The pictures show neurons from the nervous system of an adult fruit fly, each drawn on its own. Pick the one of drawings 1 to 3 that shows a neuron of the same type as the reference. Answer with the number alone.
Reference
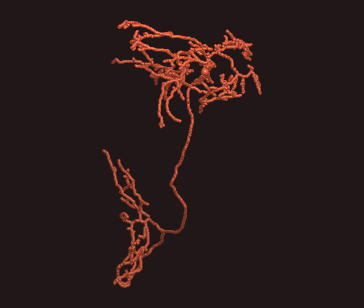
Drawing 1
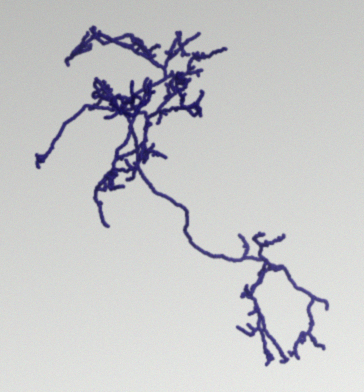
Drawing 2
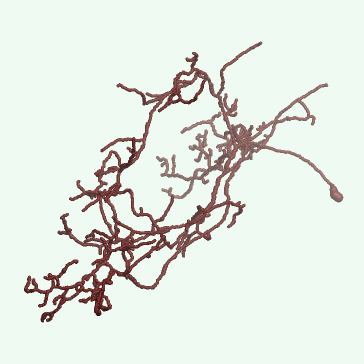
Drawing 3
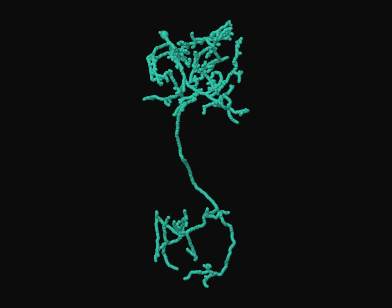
3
